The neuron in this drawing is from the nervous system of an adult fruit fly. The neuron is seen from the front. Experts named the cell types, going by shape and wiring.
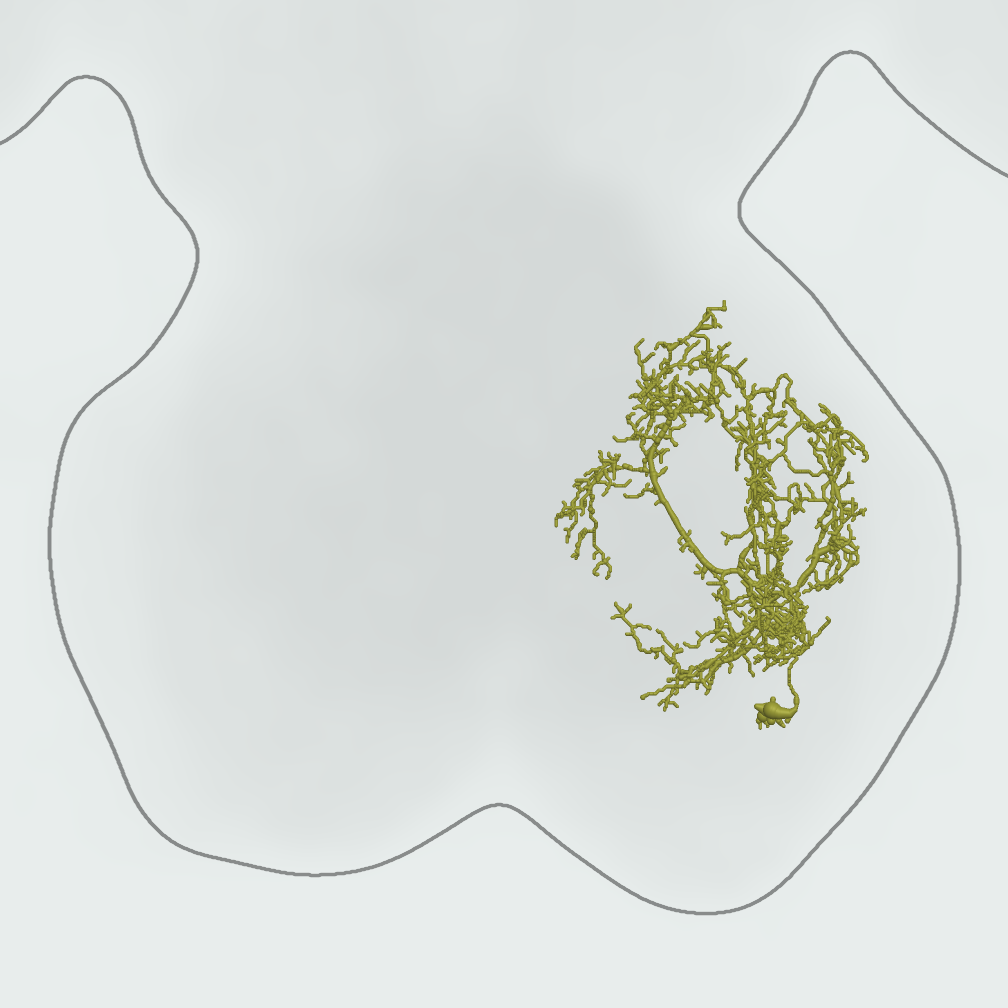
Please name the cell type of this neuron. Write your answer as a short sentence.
The cell type is IN16B032.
